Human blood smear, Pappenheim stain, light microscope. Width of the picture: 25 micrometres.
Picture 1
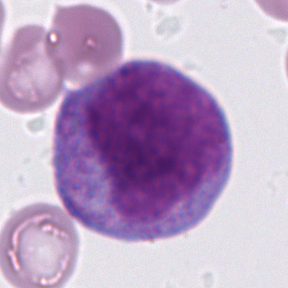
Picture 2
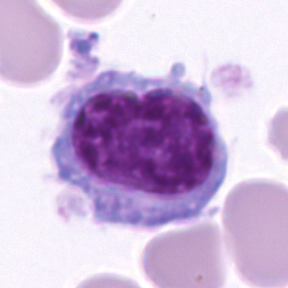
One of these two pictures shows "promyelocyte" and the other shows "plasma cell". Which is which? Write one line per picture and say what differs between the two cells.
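The cell in picture 1 is a promyelocyte. The cytoplasm is sprinkled with fine purple granules.
The cell in picture 2 is a plasma cell. The cytoplasm shows no distinct granules.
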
